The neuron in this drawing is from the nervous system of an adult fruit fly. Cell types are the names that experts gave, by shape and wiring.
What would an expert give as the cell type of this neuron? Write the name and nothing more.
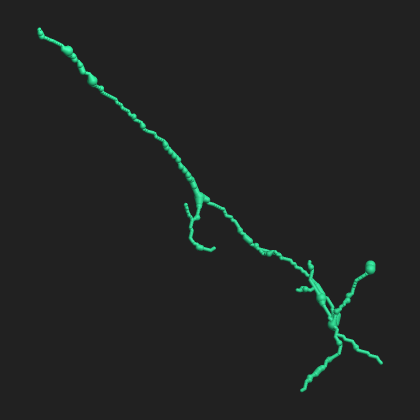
LgLG3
